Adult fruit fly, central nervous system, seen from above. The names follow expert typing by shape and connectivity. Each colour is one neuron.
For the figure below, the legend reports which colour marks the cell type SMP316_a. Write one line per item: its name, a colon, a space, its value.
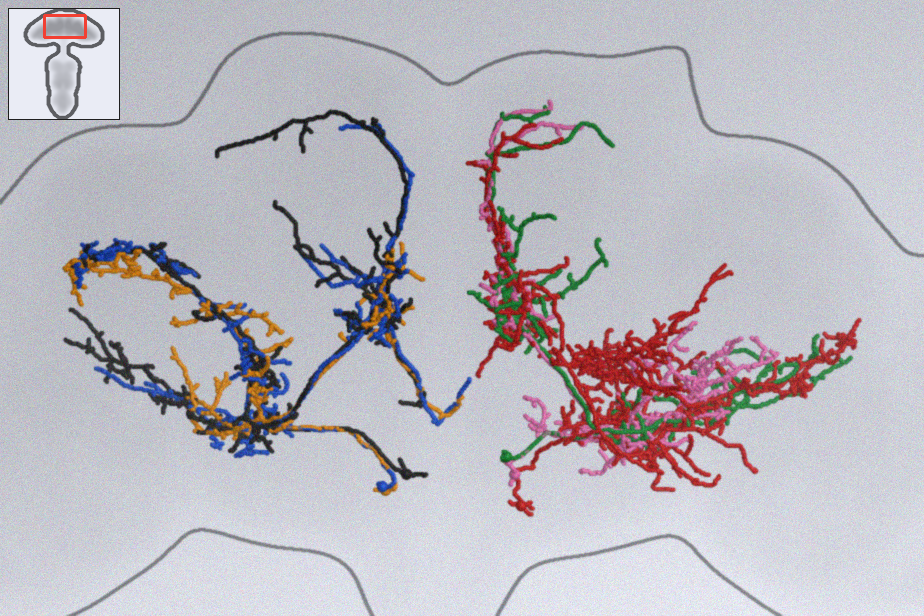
colour: black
